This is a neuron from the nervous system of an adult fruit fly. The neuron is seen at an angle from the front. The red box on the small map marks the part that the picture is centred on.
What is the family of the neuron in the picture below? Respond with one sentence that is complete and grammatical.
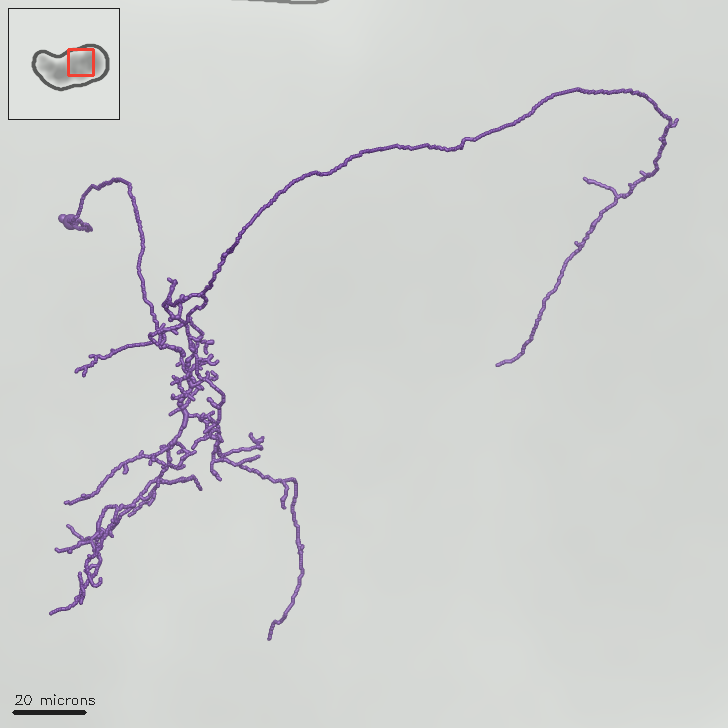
To family hemilineage DM4_dorsal belongs this neuron.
